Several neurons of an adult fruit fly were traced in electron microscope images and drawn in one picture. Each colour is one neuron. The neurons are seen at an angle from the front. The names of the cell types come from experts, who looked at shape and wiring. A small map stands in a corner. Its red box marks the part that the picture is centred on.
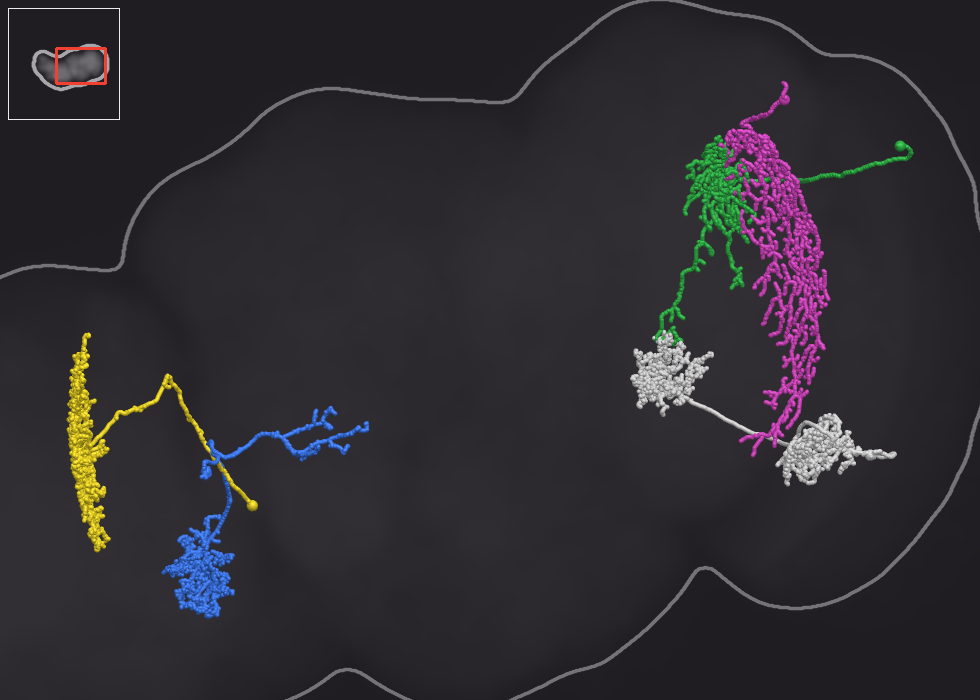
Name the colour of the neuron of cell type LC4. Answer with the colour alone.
blue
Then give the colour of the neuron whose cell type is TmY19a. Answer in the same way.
white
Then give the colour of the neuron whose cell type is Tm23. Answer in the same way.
green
